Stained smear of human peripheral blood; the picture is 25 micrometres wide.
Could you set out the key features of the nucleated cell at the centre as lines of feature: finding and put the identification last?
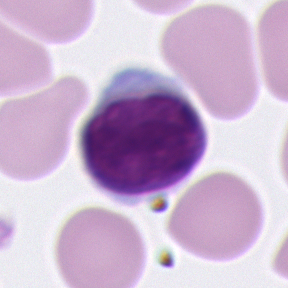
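Nucleus: round to slightly oval, with no indentation
Nuclear size: about 10 by 9 micrometres
Chromatin: dark purple, densely condensed, in coarse clumps
Cytoplasm: scant pale blue rim, widest at the top of the cell
Outline: roughly round and smooth, no surface projections
Cell type: typical lymphocyte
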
